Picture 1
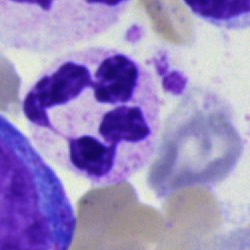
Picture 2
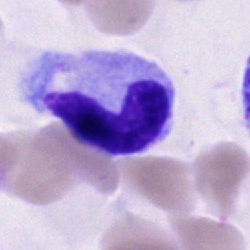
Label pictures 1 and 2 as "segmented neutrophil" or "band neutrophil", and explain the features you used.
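The first picture is the segmented neutrophil; the band neutrophil is in the second. In the second, the nucleus is a curved band whose right end bends upward.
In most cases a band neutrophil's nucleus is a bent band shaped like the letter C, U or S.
The chromatin won't help you much here: it's dense and dark purple in both, and clumped in the first.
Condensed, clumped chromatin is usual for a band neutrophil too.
Otherwise the second cell has no visible nucleoli and plenty of pale lavender-blue cytoplasm, with pale red cells pressing against its lower left edge. The first has a roughly round, smooth outline, and just to its right sits a pale greyish-blue cell without a nucleus, paler in its centre.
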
